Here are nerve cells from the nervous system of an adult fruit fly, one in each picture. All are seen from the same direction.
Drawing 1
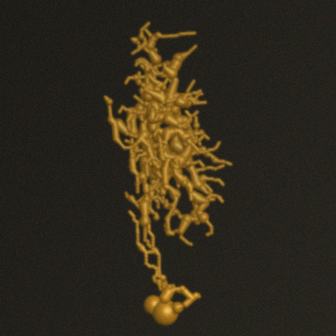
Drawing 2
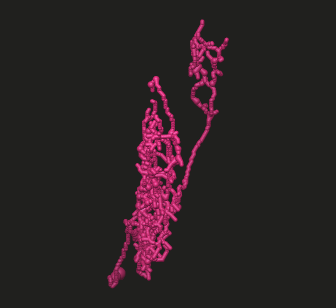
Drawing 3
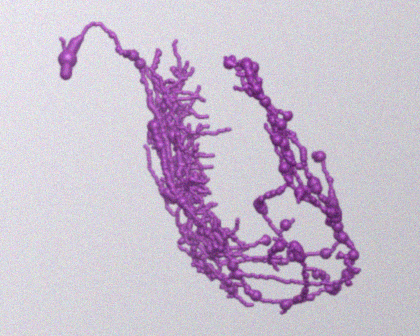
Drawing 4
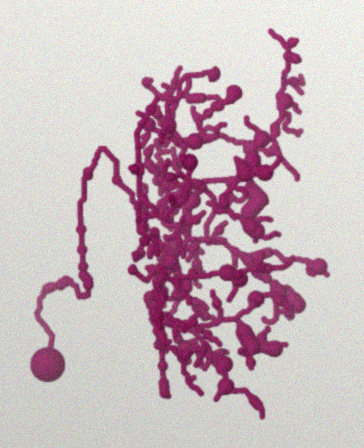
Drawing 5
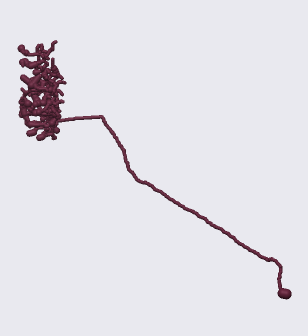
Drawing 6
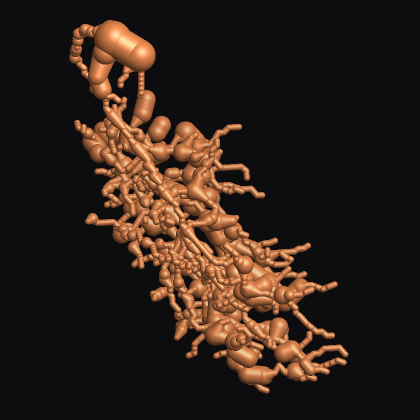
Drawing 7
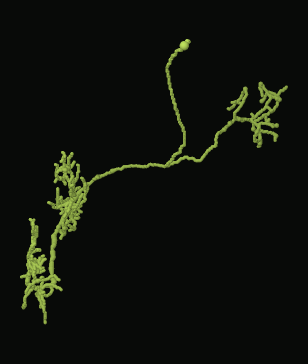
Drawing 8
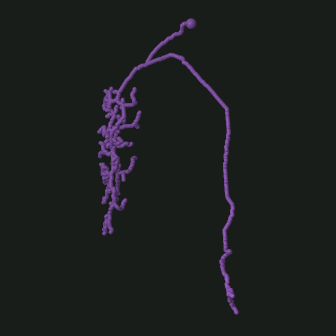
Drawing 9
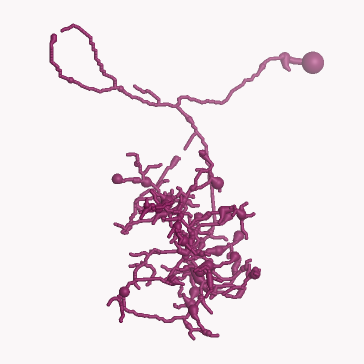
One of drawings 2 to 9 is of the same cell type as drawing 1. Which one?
6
